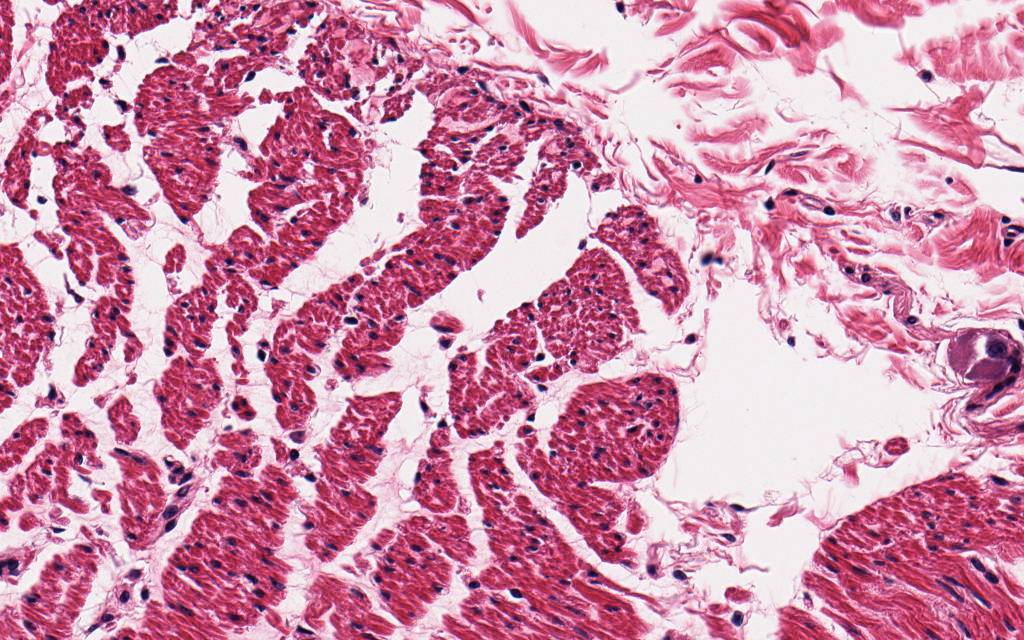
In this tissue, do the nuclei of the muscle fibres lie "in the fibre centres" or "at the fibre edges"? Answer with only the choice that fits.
In the fibre centres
